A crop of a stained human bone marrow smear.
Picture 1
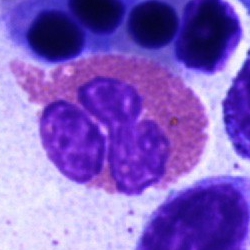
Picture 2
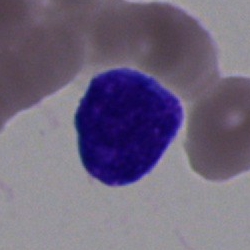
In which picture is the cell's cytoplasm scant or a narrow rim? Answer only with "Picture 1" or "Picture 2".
Picture 2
